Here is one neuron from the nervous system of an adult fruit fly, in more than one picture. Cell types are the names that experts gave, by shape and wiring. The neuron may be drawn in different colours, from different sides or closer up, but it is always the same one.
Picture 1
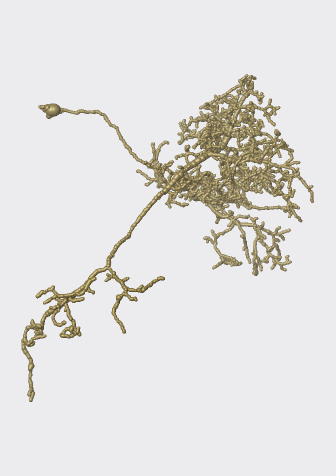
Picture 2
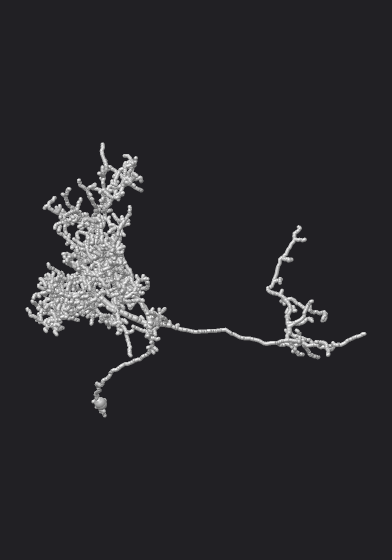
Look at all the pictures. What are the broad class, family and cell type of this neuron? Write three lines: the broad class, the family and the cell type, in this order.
central-brain intrinsic neuron
hemilineage DM6_central2
PVLP141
